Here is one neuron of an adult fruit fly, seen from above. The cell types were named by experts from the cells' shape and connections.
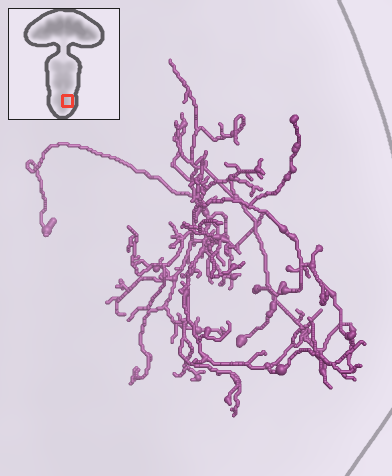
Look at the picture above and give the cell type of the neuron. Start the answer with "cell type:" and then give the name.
cell type: IN14A050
